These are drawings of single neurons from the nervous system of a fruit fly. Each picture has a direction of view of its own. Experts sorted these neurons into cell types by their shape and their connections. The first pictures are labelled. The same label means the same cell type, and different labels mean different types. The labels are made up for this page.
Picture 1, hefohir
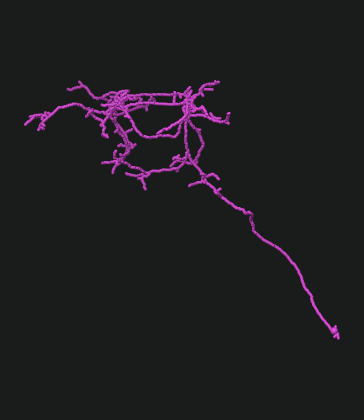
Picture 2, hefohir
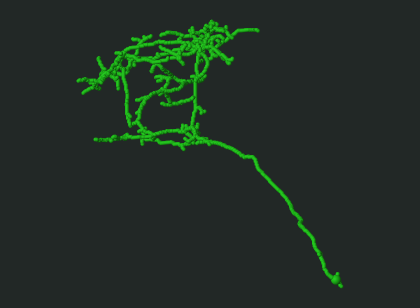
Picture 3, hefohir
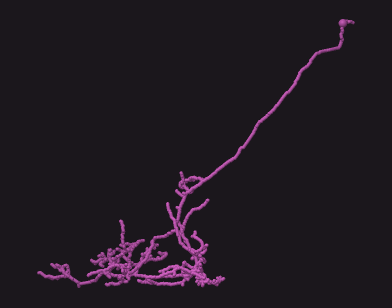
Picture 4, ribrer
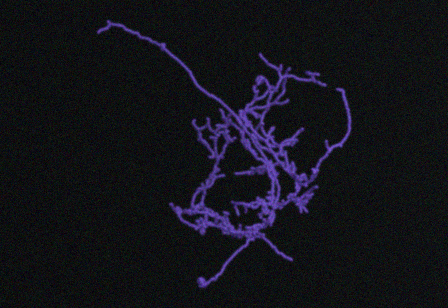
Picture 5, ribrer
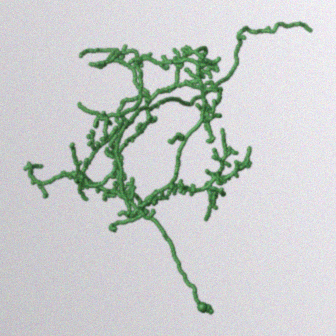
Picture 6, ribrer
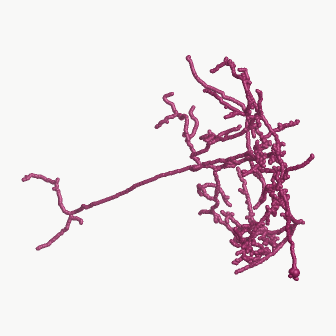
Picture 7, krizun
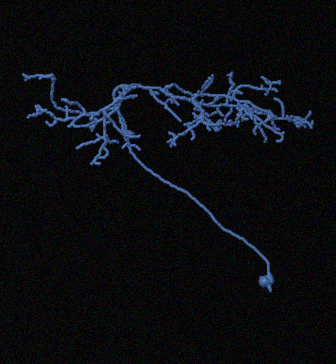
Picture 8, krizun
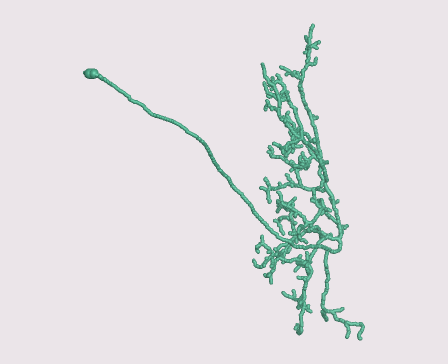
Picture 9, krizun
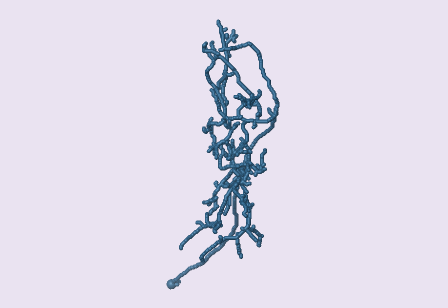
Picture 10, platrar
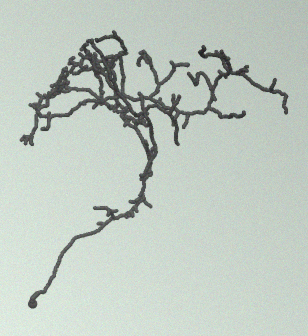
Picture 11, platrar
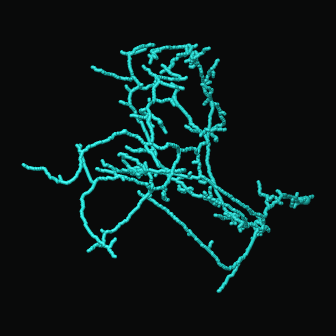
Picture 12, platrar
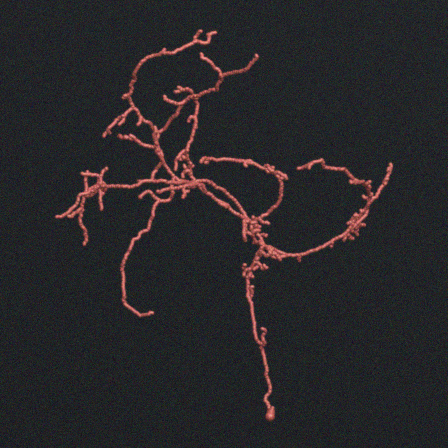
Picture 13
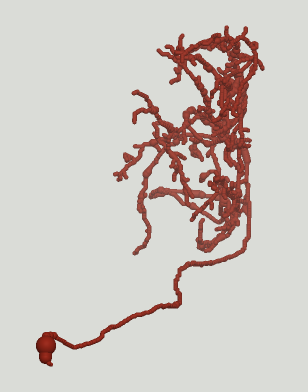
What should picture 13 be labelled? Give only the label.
krizun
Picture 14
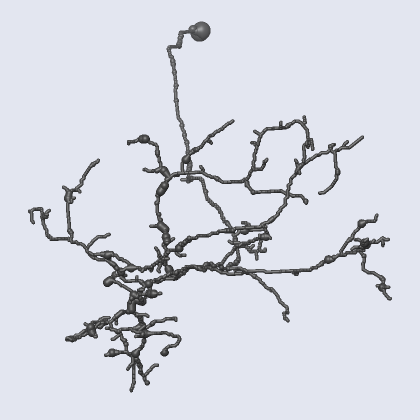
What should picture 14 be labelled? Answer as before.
hefohir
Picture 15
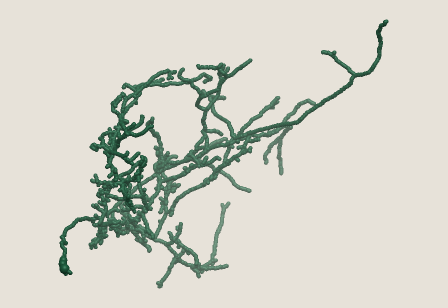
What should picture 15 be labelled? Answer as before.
ribrer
